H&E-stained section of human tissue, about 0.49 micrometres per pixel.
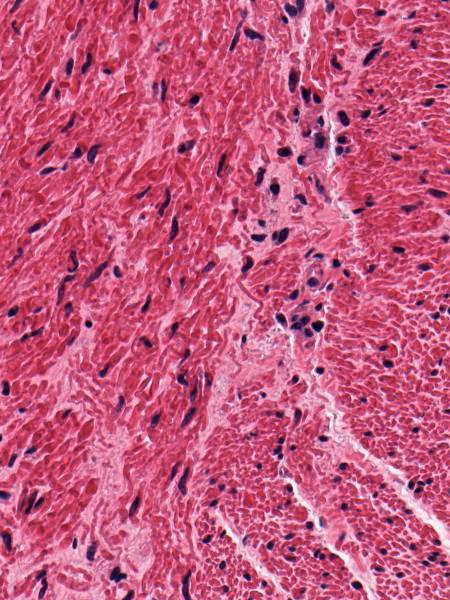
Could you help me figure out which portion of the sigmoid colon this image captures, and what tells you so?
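You're looking at smooth muscle. On the left the cells run lengthwise with elongated dark blue nuclei; lower right, a bundle is cut across into many small rounded profiles.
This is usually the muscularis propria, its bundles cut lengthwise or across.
The cytoplasm is deep red-pink, against thin paler pink connective tissue bands running between bundles through the middle.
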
